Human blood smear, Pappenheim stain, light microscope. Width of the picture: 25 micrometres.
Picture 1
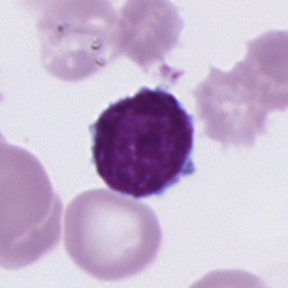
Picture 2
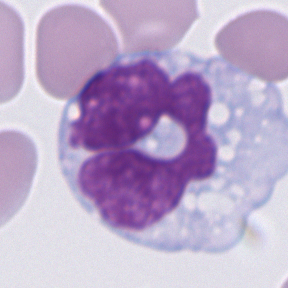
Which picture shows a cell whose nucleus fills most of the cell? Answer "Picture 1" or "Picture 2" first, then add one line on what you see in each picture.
Picture 1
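Picture 1: The cytoplasm is only a scant, barely visible pale blue rim.
Picture 2: The cytoplasm is abundant and pale grey-blue.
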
